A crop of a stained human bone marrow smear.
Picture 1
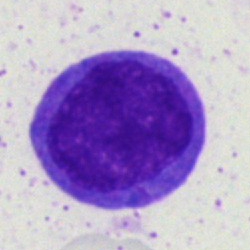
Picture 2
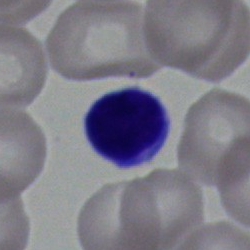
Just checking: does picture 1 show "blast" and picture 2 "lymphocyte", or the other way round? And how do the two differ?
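Picture 1 shows a blast and picture 2 a lymphocyte. Both cells have a smooth, round outline, the blast's tending slightly to oval, and no granules are visible in either. The chromatin differs: in the blast it is finely textured and deep purple with small paler spots scattered through it, while in the lymphocyte it is dense and a uniform deep blue-purple.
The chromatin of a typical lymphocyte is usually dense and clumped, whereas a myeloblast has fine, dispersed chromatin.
The blast has a narrow deep-blue rim of cytoplasm around the nucleus, with no vacuoles in it.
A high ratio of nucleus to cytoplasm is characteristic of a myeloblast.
The lymphocyte's cytoplasm is scant, appearing only as a thin paler rim at the lower right edge. No nucleoli are visible in the lymphocyte, and its outline has no projections.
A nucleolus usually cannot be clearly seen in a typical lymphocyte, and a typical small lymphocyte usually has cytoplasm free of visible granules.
Around the blast, small purple specks lie scattered on the pale background; the lymphocyte sits in a pale gap among red cells, touching none of them.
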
